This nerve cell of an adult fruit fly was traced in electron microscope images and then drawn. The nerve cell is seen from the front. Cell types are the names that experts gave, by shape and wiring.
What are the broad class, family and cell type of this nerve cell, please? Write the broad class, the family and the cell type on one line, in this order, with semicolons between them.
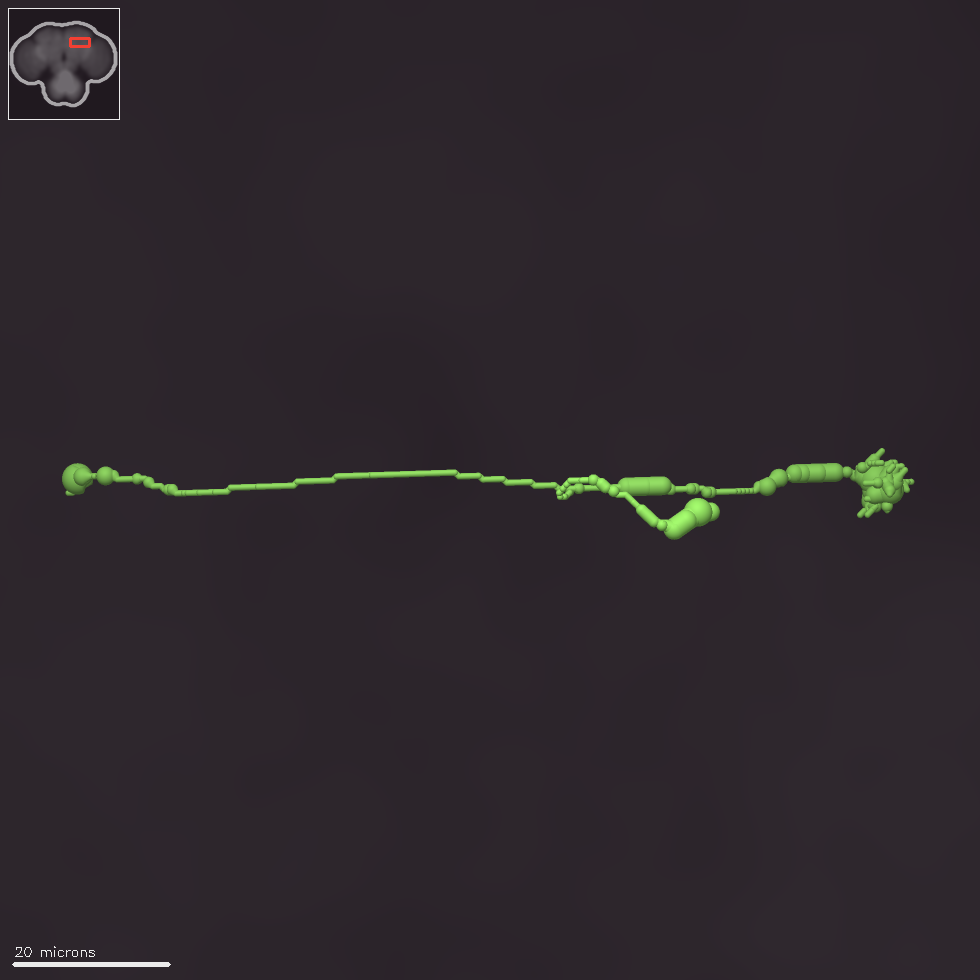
central-brain intrinsic neuron; hemilineage AOTUv3_dorsal; TuBu08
